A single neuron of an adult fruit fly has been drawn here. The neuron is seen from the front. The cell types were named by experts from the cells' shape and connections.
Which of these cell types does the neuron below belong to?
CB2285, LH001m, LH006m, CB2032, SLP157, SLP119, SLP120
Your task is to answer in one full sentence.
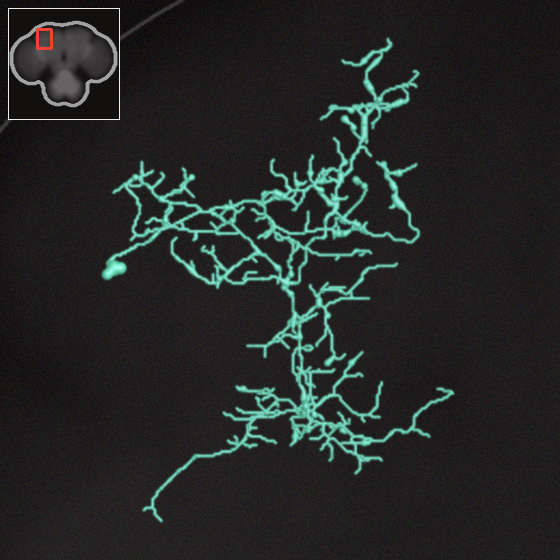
With respect to cell type, this neuron is CB2285.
